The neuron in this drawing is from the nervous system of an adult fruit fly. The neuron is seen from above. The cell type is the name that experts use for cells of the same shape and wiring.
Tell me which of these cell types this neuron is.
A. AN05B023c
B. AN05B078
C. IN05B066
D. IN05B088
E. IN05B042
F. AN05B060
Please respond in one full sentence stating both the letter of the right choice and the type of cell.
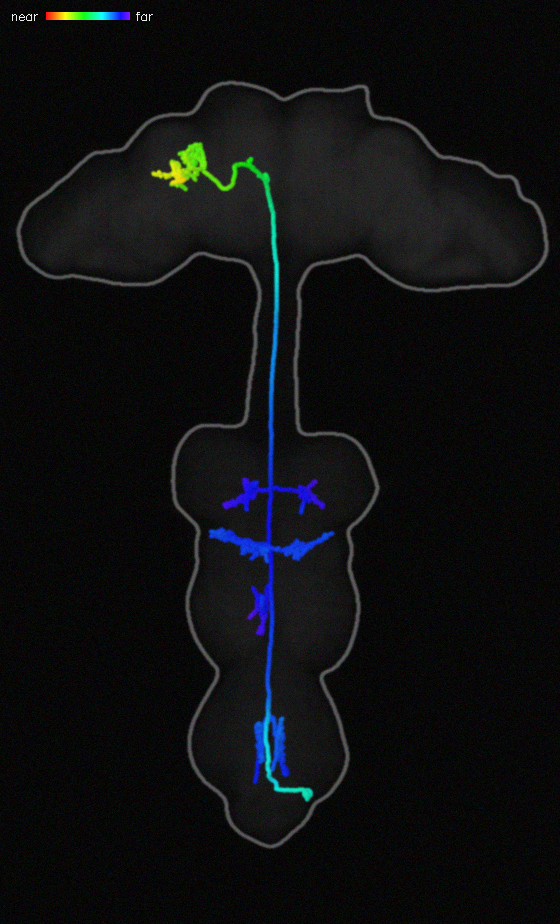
The neuron's cell type is AN05B023c, which is option A.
